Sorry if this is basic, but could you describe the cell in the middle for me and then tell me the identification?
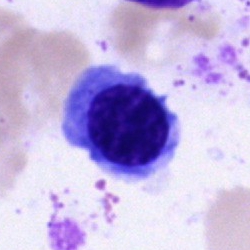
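An irregular outline bears small pointed projections along the right edge. The nucleus lies off-centre, toward the right, and its chromatin stains dark purple and dense throughout. The cytoplasm shows no granules. This cell is an erythroblast.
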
